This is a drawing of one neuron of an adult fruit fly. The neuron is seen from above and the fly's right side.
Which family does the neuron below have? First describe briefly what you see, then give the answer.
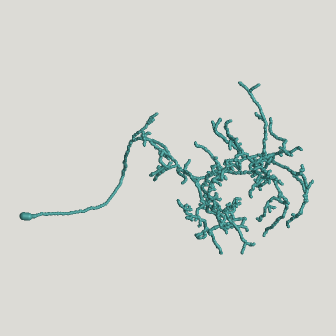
The picture shows dozens of branch ends. As drawn here it is wider than it is tall. Its broad class is nerve-cord intrinsic neuron. Its family is hemilineage 20A.22A.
